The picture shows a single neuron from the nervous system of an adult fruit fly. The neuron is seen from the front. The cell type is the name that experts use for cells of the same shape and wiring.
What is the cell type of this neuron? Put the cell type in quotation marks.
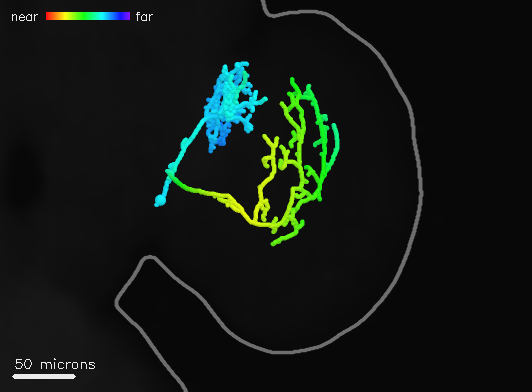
"MeLo14"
